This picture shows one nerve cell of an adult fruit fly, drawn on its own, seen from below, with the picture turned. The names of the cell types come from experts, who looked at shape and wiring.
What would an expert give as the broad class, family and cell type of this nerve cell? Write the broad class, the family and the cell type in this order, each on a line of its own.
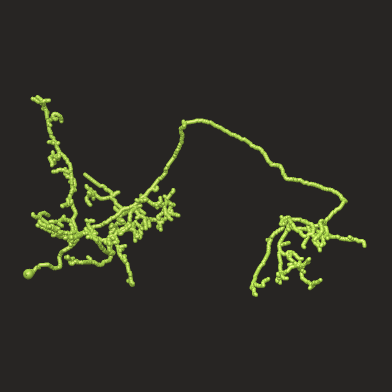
central-brain intrinsic neuron
hemilineage DM5_central
IB069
